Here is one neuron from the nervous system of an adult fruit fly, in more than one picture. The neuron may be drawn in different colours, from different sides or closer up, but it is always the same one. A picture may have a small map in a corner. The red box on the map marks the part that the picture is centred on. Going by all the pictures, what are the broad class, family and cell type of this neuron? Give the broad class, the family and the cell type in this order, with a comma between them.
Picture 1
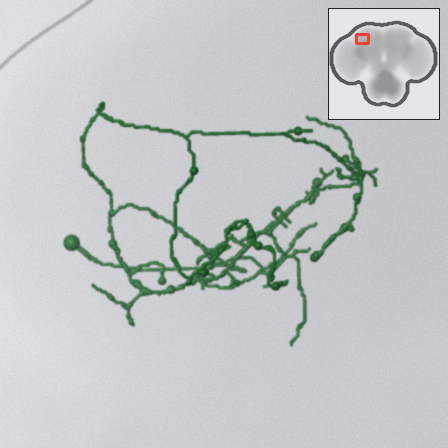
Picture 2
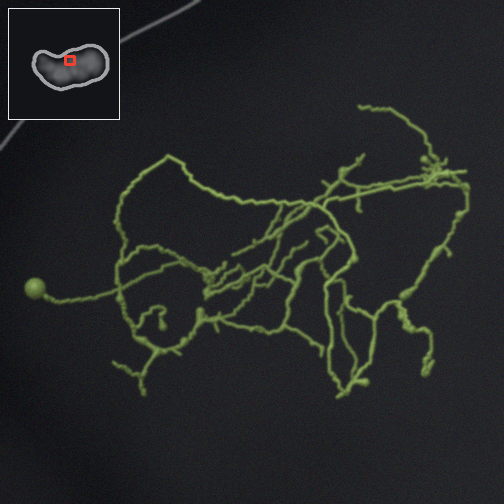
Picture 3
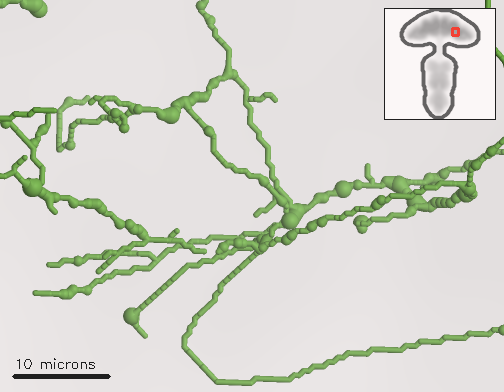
central-brain intrinsic neuron, hemilineage LHp1, LHPV4h1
